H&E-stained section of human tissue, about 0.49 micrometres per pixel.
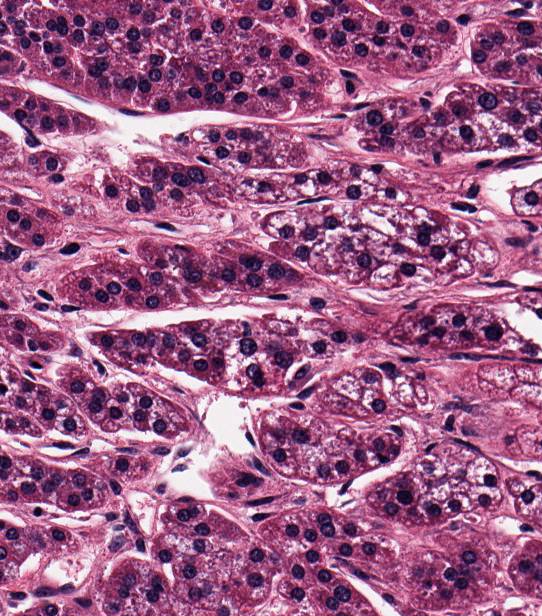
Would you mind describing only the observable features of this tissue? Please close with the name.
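Most cells carry one round, dark nucleus near the middle of the cell. Plenty of them have pale, finely vacuolated, foamy cytoplasm. Toward the left edge the cytoplasm is darker and more compact, pink-purple, compared with the paler foamy cells in the centre and right. The cell groups have no central lumen. This is adrenal gland.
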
